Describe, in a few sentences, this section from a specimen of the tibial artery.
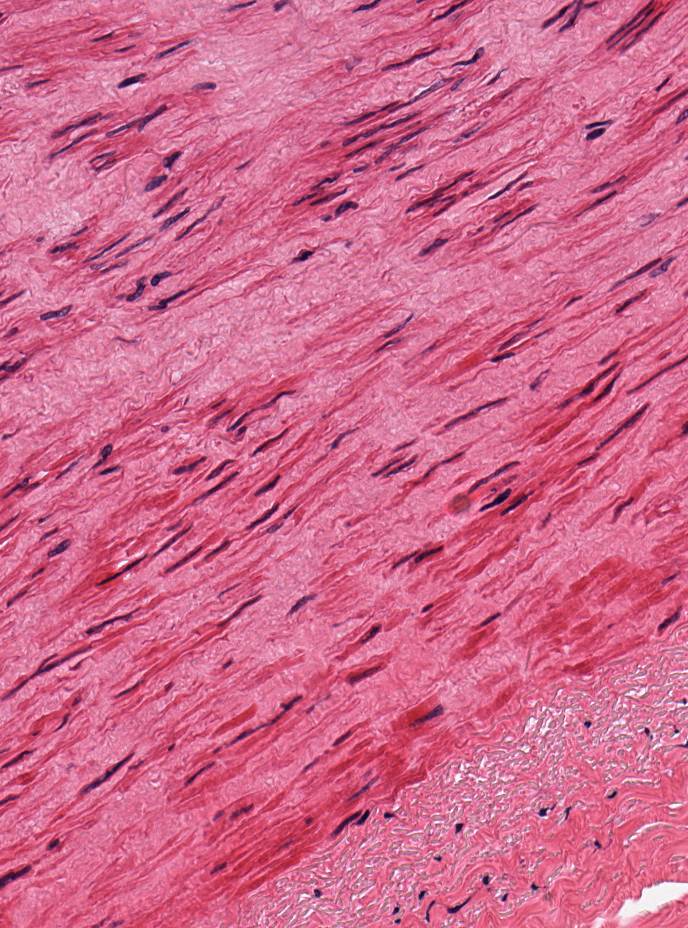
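Bundles of smooth muscle cells, their cytoplasm a deeper red, alternate with paler pink collagenous tissue. Dark, elongated, spindle-shaped nuclei lie along the fibres, which lack cross-striations. In the lower right corner, looser, paler, wavy collagen holds only a few small dark nuclei.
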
